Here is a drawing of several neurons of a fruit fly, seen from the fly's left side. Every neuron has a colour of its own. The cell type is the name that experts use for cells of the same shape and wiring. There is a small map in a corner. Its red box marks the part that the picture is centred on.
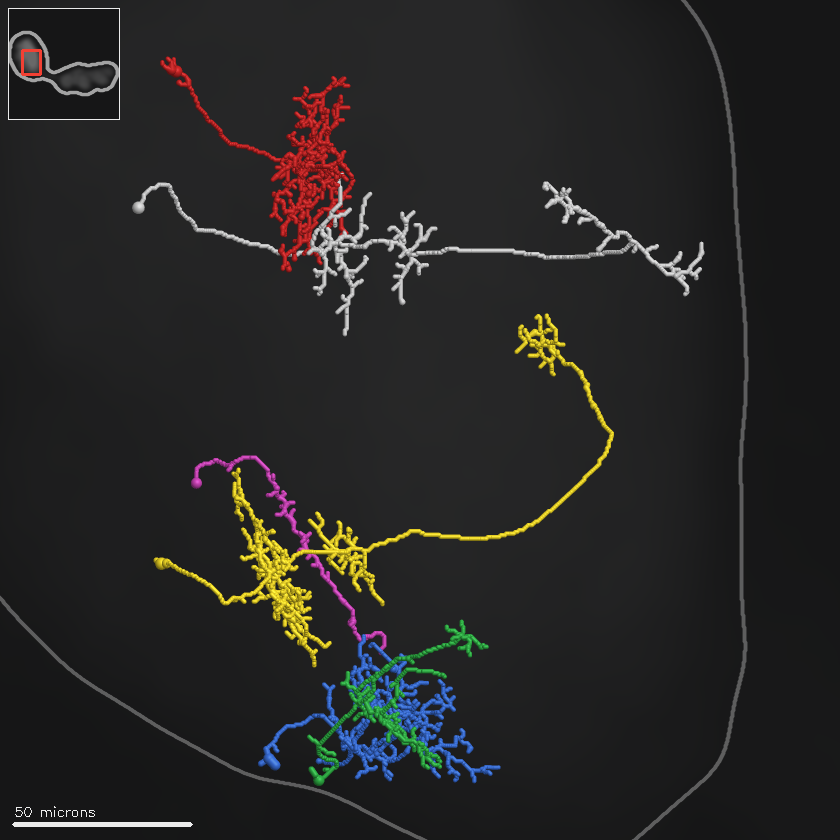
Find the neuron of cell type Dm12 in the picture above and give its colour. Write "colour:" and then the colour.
colour: red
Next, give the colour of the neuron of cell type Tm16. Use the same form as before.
colour: yellow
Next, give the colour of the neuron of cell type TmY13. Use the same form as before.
colour: white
